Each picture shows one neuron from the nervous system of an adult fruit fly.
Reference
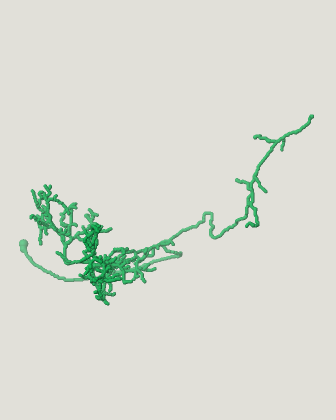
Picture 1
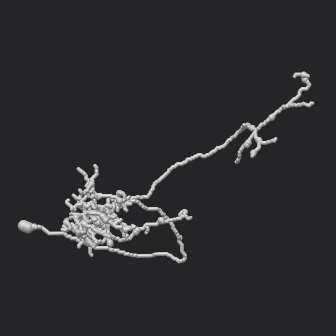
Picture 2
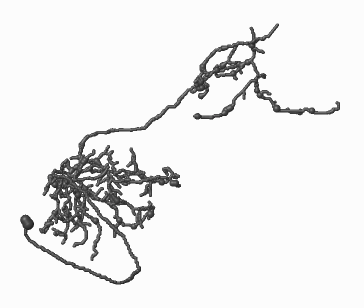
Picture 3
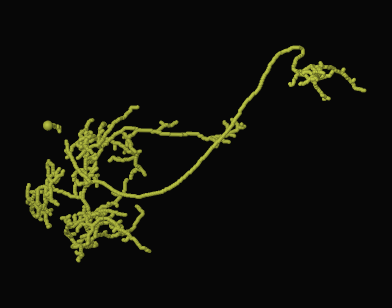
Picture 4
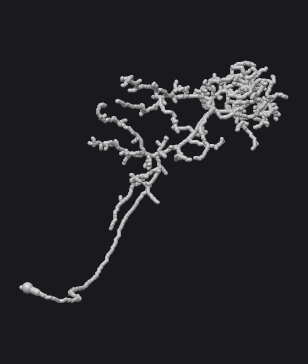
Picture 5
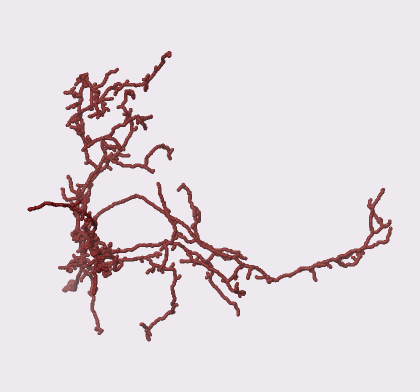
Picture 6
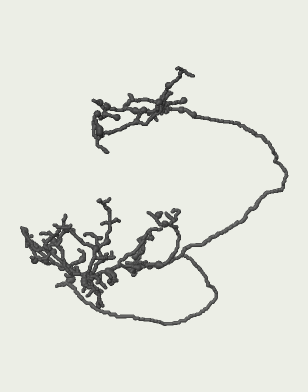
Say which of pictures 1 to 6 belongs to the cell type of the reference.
Picture 1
